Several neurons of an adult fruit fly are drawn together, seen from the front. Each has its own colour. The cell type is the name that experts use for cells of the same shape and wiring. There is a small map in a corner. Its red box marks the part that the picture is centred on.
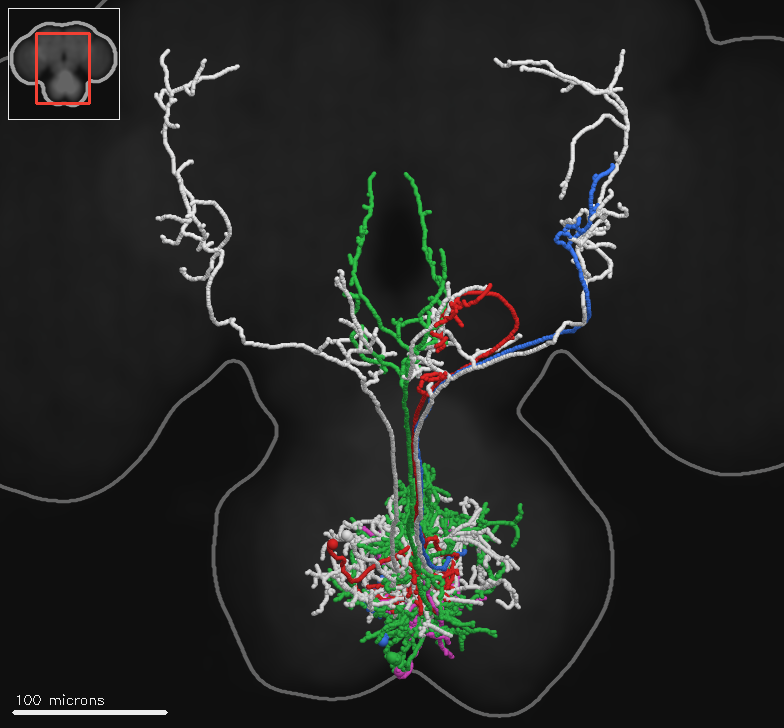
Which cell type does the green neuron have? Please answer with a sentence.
The cell type is AN05B006.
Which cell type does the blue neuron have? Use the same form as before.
The cell type is AN10B045.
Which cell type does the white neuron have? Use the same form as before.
The cell type is AN01A033.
